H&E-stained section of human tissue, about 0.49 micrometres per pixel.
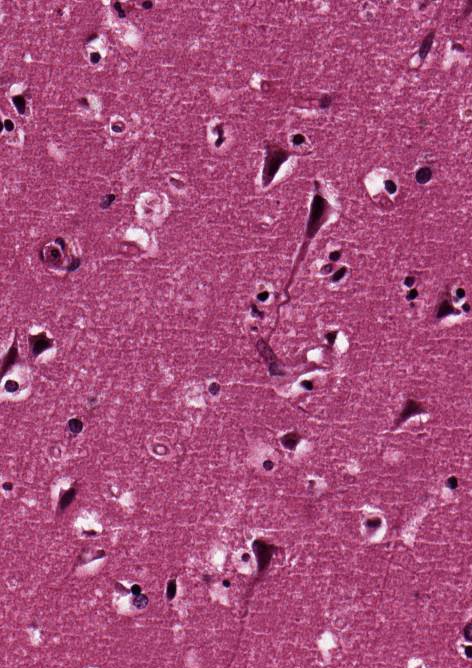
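Cerebral cortex in H&E. Pink, finely fibrillary neuropil fills the whole field; notice there is no epithelium and there are no glands. Look at the upper centre for a neuron with a triangular, pyramidal body tapering into processes; others are scattered about. Many small, round, dark nuclei with scant visible cytoplasm dot the neuropil. No large blood vessels appear here.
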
